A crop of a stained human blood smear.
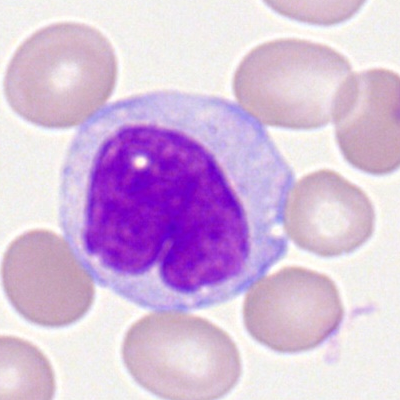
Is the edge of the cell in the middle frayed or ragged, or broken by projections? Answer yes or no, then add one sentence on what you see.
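No. The cell outline is round and smooth.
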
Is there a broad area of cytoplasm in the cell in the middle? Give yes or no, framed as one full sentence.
Yes, the cytoplasm of this cell is abundant.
